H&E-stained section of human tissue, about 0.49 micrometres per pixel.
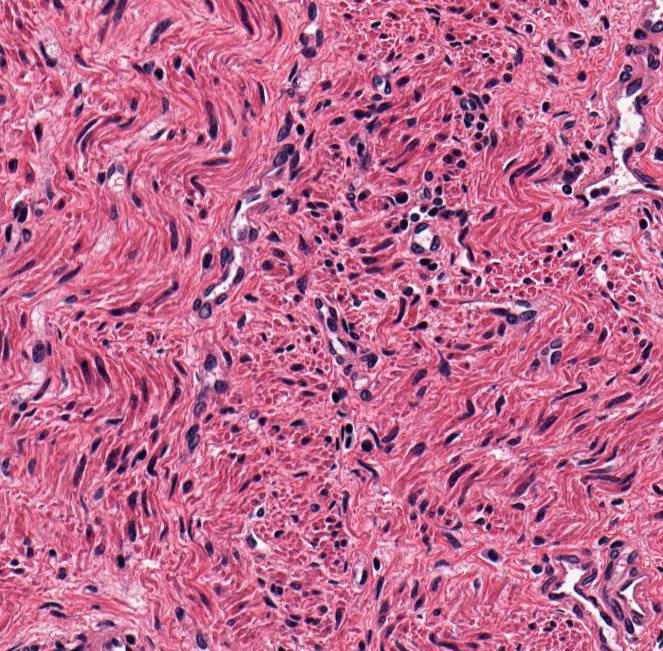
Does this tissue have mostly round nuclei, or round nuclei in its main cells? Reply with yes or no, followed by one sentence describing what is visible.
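No. Most nuclei are dark, slender and elongated, and many are wavy or tapered at their ends.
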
